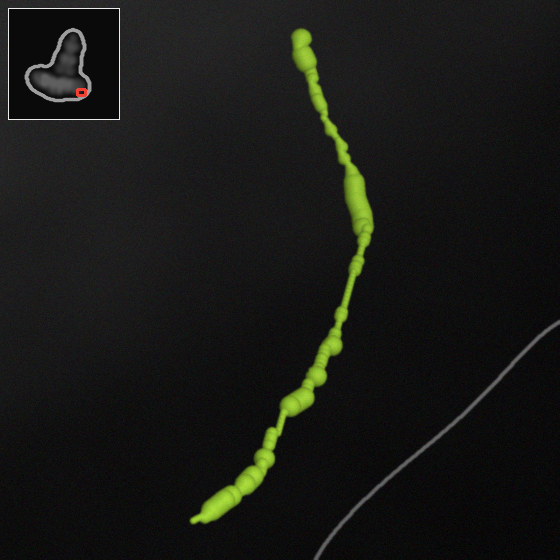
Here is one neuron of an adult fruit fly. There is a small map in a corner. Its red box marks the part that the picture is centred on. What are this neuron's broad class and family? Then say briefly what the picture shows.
It is a photoreceptor or other optic-lobe sensory neuron. Its family is called class visual. The drawing shows no cell body. It has a dozen or fewer branch ends.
